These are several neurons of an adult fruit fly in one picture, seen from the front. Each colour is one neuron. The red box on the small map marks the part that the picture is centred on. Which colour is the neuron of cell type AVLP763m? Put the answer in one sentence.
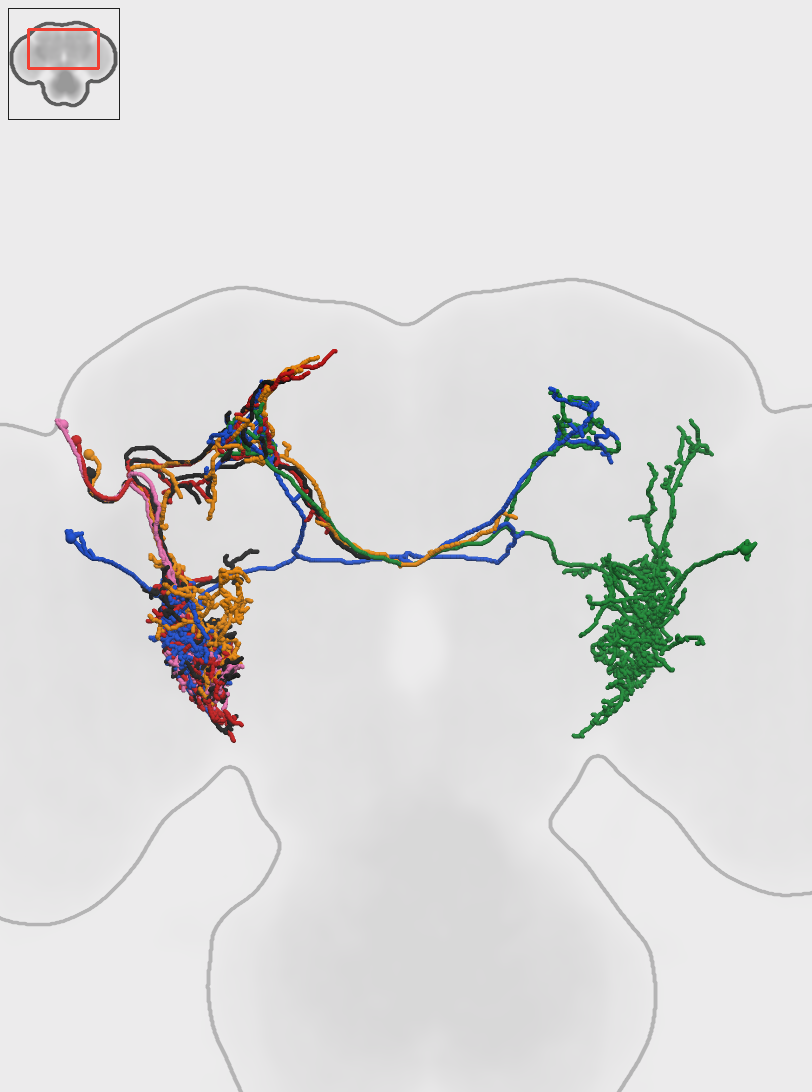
The colour is black.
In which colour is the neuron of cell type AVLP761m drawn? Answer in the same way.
The colour is red.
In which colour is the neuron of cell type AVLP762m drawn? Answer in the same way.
The colour is orange.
